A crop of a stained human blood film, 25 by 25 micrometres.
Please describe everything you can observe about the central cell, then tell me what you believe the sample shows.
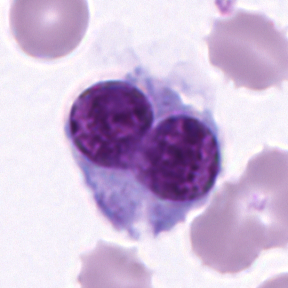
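Start with the outline: it is ragged and irregular rather than smoothly round, and the cell is about 14 micrometres across. Two lobes lie along a line running from upper left to lower right. The chromatin is dark purple and coarsely clumped, with paler streaks between the clumps. The nucleus fills about 60% of the cell's area, and the cytoplasm is pale greyish blue. This is a plasma cell.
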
